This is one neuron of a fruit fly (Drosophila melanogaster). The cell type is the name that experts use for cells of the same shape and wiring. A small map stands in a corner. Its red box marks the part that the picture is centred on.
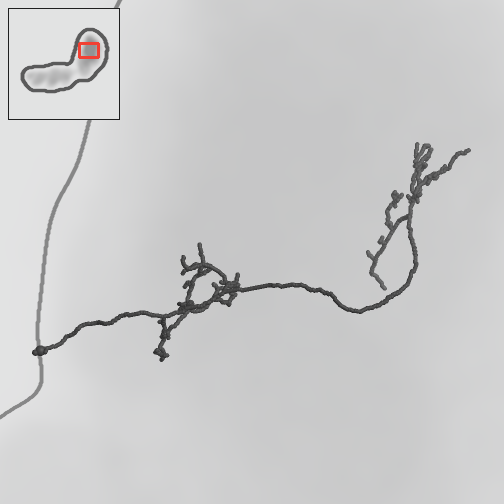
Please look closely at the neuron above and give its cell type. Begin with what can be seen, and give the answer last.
As drawn here it is wider than it is tall. This is a central-brain intrinsic neuron. It is of cell type IB084.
